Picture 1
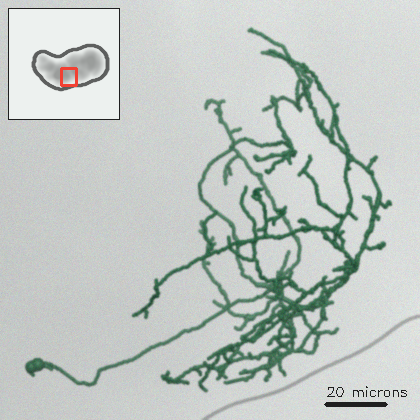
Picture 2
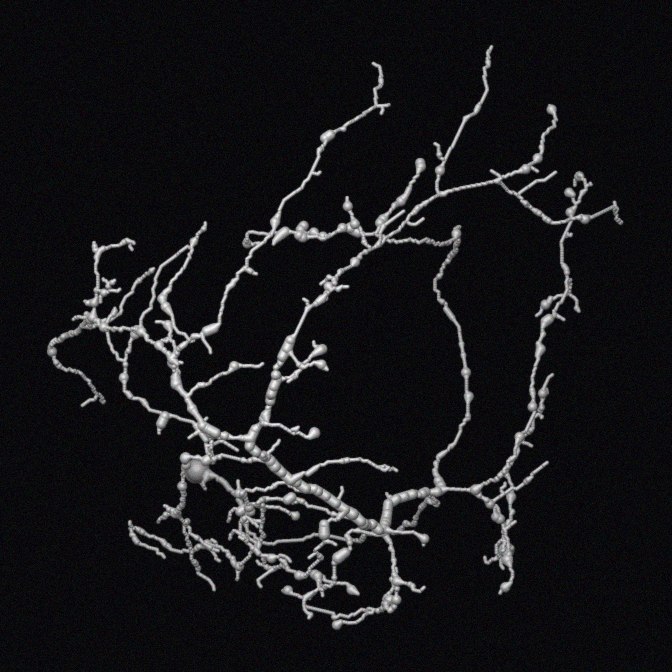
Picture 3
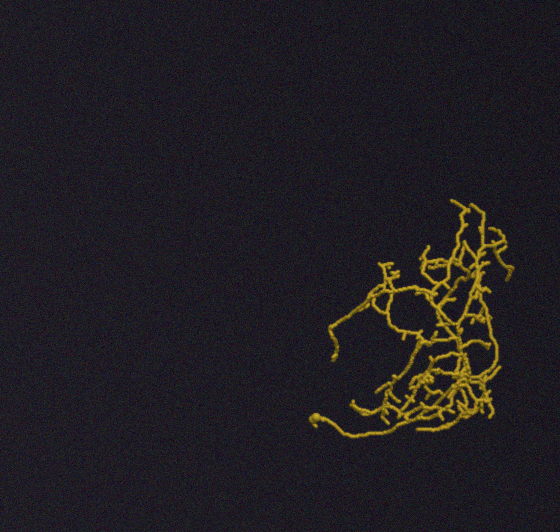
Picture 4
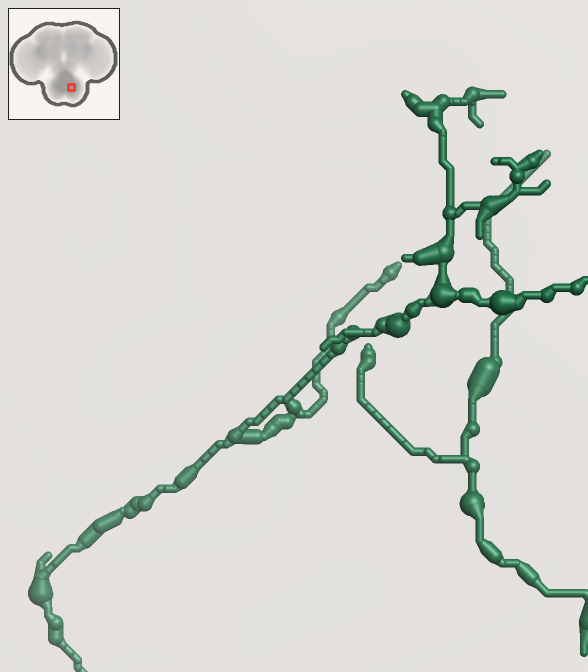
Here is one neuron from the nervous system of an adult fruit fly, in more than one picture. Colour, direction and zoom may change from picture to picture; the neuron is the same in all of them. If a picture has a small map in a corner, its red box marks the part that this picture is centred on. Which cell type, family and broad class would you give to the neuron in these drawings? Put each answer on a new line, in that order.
IN04B094
hemilineage 04B
nerve-cord intrinsic neuron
